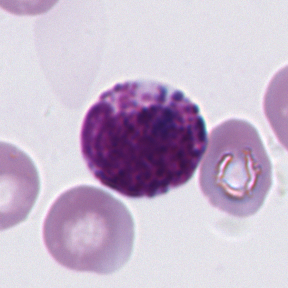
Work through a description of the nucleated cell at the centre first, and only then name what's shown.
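Round outline. Granules cover the nucleus; its outline cannot be made out. Granule size varies from one to another. Paler, less granular zone at the top of the cell. Basophil.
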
